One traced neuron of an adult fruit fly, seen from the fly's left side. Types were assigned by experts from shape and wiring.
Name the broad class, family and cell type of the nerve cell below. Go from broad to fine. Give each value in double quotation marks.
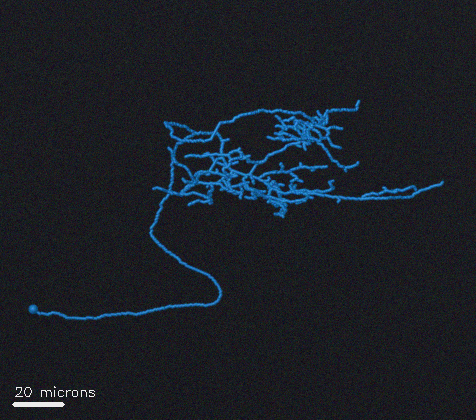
"nerve-cord intrinsic neuron", "hemilineage 02A", "IN02A048"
